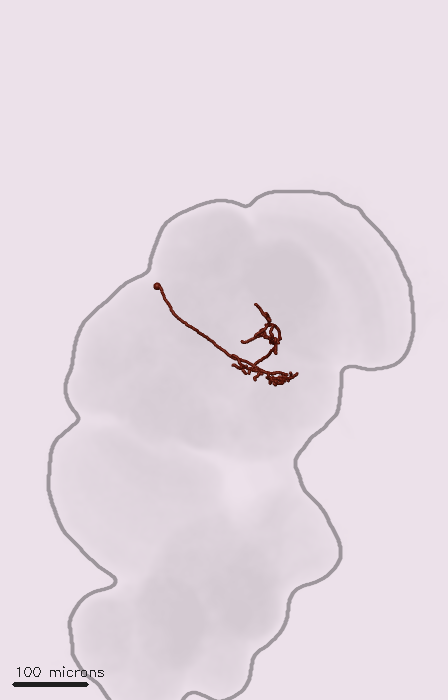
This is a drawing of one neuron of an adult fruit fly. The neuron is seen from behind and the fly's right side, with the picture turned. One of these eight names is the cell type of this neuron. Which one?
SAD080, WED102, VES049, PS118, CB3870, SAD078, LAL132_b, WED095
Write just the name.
WED102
